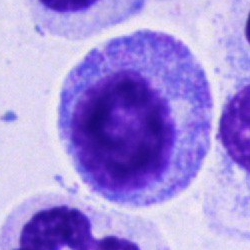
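Promyelocyte, the cell at the centre of a stained human bone marrow smear. The chromatin is deep purple and finely granular, with a paler area near the centre of the nucleus. A moderately broad rim of blue-violet cytoplasm surrounds the nucleus, widest at the top and right. Against the right side of the nucleus lies a paler zone of cytoplasm. Fine pinkish-purple granules are scattered through the cytoplasm.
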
